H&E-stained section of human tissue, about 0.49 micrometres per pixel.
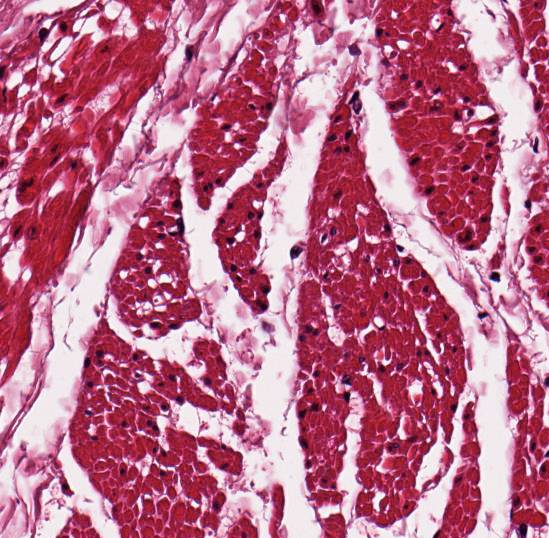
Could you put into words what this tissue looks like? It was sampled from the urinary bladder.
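Looking it over, the field is built of separate bundles of muscle fibres parted by pale, loose connective tissue. In most bundles the fibres are cut across, showing as tightly packed polygonal profiles. Their cytoplasm stains a deep, bright red with eosin. Between bundles, the connective tissue seems wispy, with few cells.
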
